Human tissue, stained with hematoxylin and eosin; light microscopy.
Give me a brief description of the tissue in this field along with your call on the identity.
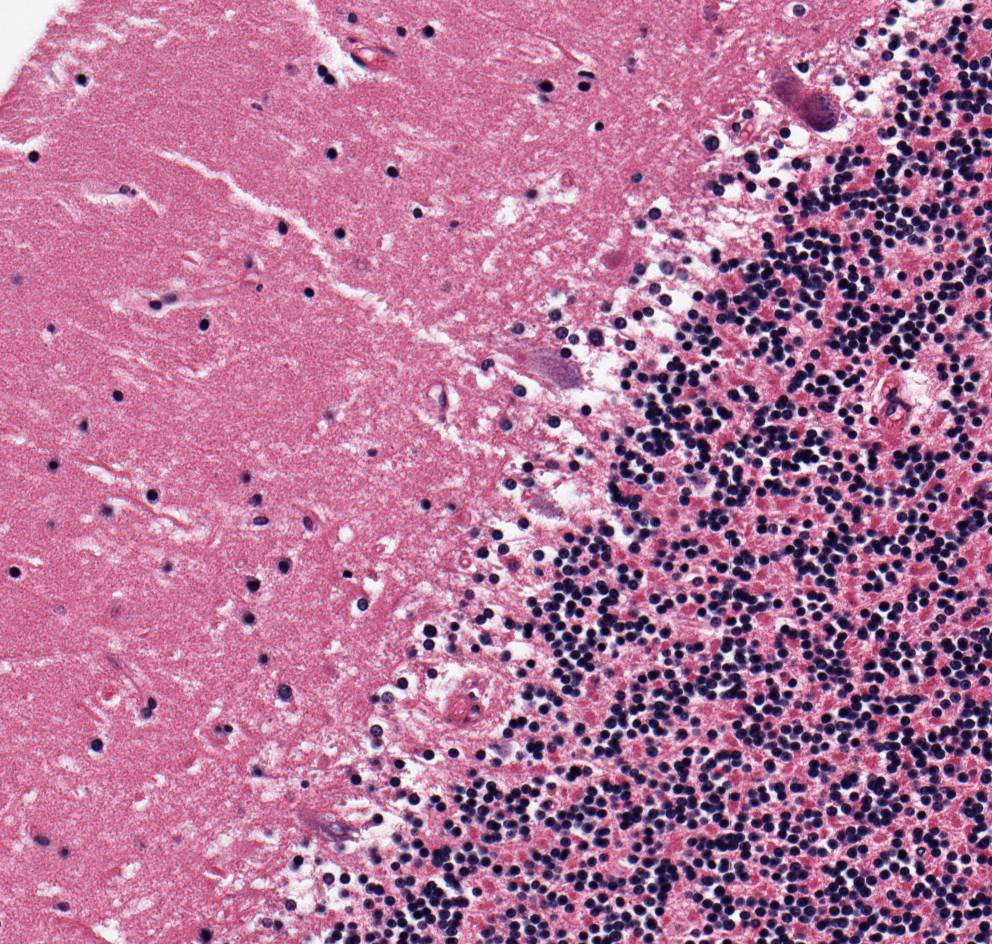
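At left and top, the pale pink neuropil is finely fibrillar, its small round nuclei widely scattered. Lower right and right, small dark round nuclei crowd closely, with very little cytoplasm visible. A few large Purkinje cells, purplish cytoplasm abundant, lie singly along the boundary. The tissue is cerebellum.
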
